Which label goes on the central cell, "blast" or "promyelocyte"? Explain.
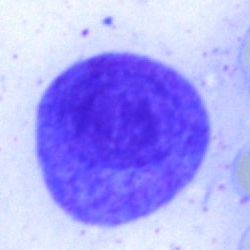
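This is a promyelocyte.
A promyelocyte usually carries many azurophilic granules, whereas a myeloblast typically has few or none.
The outline here is round and smooth. The nucleus lies toward the upper part of the cell, leaving more cytoplasm below it. That cytoplasm is deep blue. Small purple specks lie scattered in the background around the cell.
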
